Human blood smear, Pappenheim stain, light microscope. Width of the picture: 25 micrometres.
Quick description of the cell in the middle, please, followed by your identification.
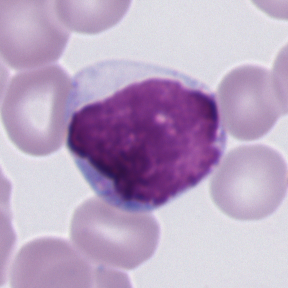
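Smooth and without surface projections, the cell outline encloses a nucleus of about 13 by 11 micrometres that fills about 80% of the cell's area. The nucleus sits toward the lower part of the cell, and its chromatin is dense, deep purple and coarsely clumped. The cytoplasm is pale blue. The cell is a large granular lymphocyte.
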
